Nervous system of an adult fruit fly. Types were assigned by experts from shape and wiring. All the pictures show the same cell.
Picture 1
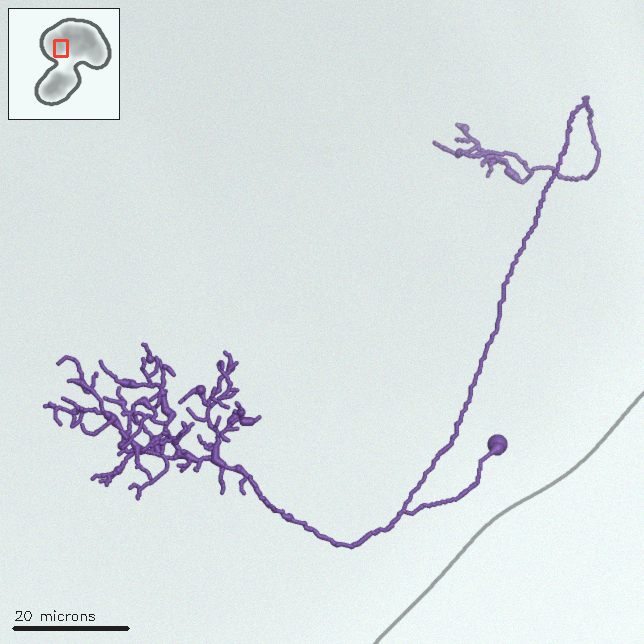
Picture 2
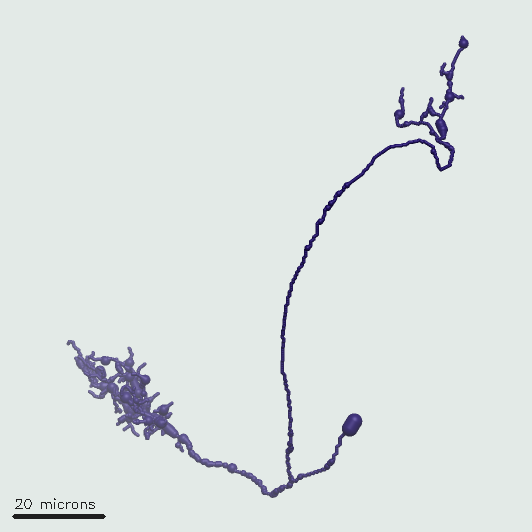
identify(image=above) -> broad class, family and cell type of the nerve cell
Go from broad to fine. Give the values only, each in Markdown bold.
**optic-lobe intrinsic neuron**, **MeLo**, **MeLo4**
